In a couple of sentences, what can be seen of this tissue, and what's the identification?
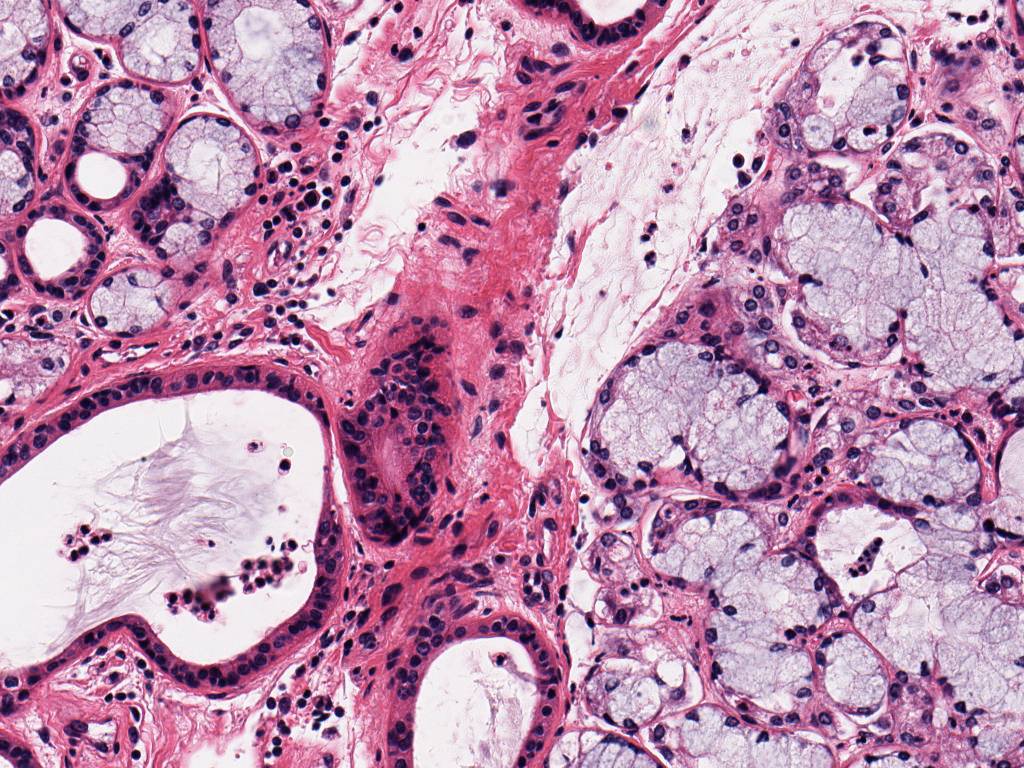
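Mucous acini in lobules fill most of the right half, their cells carrying small, dark nuclei flattened against the base. At the lower left there's a large duct lined by cuboidal epithelium with dark nuclei, and small round dark lymphocytes are scattered in the stroma of the upper left centre. It's a minor salivary gland.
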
